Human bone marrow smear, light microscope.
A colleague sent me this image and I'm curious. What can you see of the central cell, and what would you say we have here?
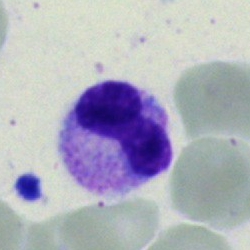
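A round, smooth outline bounds the cell. Its nucleus occupies the upper right part of the cell and shows no visible nucleoli. Cytoplasm is present in moderate amount. It is a band neutrophil.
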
